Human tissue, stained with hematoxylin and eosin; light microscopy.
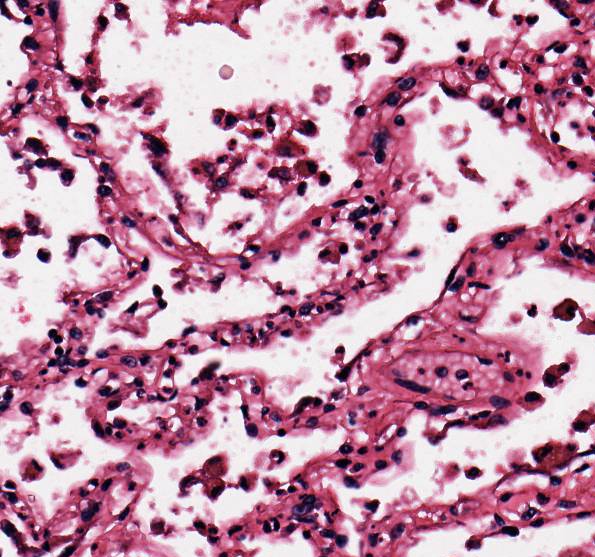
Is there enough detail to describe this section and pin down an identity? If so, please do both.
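Thin branching septa form a lace-like network around large irregular empty spaces across the field. Rounded macrophages with brownish granular cytoplasm lie free in them, most numerous at upper centre and along the right edge. Faint pale pink flecky material lies loosely in some spaces. This is lung.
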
